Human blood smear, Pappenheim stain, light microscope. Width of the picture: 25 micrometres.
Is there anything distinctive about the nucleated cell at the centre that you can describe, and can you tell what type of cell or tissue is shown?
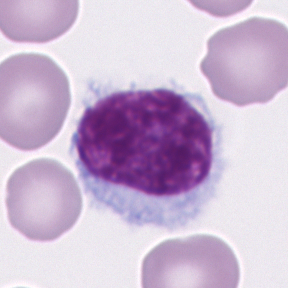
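First, the surface: fine hair-like projections fringe the cell. Next, the nucleus: a single unlobed mass, oval in outline, about 12 by 9 micrometres. Then the cytoplasm: pale blue, and broadest on the lower side of the nucleus. The cell is a hairy cell.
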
